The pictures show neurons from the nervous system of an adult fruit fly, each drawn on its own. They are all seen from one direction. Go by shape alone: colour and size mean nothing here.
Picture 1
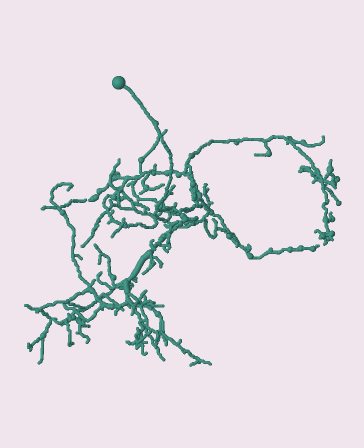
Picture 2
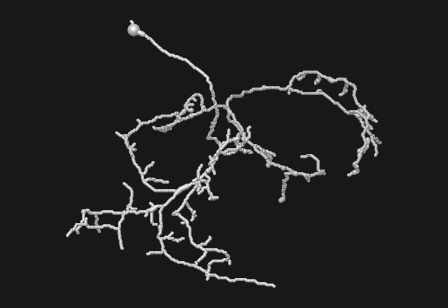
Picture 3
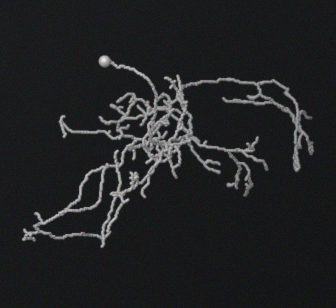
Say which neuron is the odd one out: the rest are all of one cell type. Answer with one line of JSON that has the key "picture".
{"picture": 3}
